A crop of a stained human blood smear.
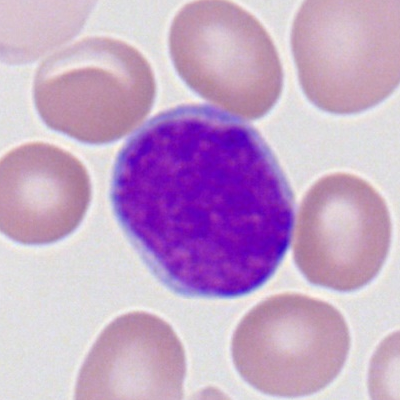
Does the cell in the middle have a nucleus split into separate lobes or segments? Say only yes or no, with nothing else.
No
